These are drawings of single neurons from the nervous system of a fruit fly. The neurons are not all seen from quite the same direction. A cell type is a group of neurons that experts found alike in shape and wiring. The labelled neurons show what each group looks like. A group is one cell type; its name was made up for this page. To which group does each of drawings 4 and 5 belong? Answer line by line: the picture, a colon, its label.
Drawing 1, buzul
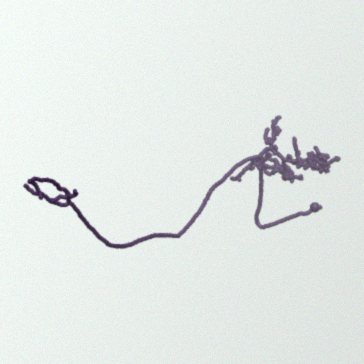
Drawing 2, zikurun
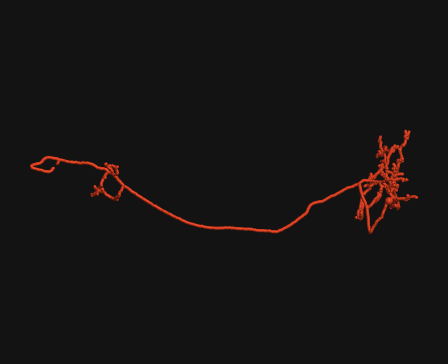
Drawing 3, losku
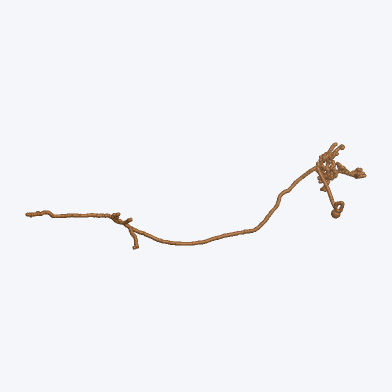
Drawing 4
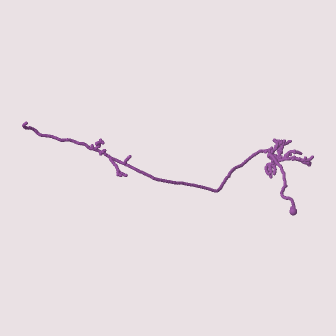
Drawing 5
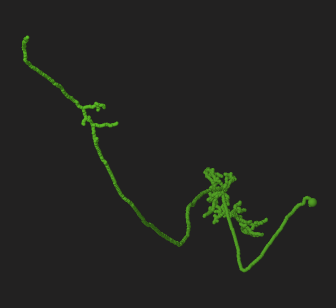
4: losku
5: losku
